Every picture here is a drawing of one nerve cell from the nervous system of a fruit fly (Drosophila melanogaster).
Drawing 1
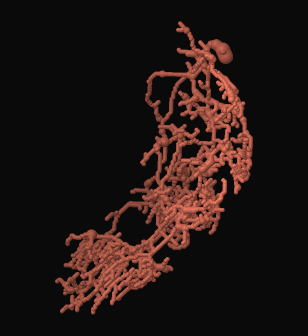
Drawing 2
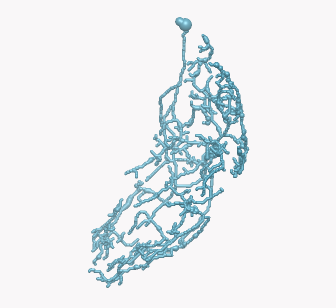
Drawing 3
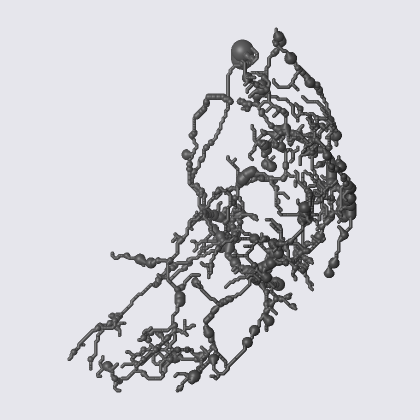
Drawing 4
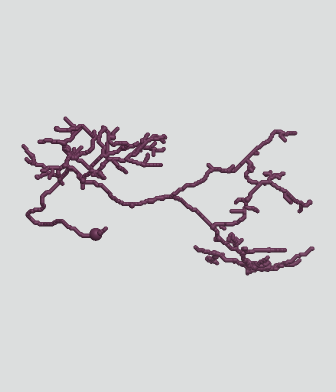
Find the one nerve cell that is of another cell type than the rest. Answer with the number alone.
4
